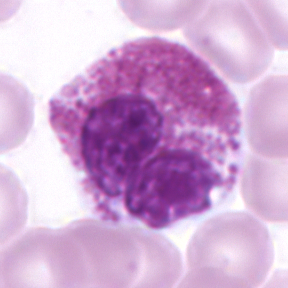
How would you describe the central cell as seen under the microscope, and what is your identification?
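Notice the coarse round pink-red granules packing the cytoplasm, which is abundant and fills most of the cell. The nucleus, with dark purple, coarsely clumped chromatin, sits in the lower half, leaving most of the cytoplasm above it. It's an eosinophil.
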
